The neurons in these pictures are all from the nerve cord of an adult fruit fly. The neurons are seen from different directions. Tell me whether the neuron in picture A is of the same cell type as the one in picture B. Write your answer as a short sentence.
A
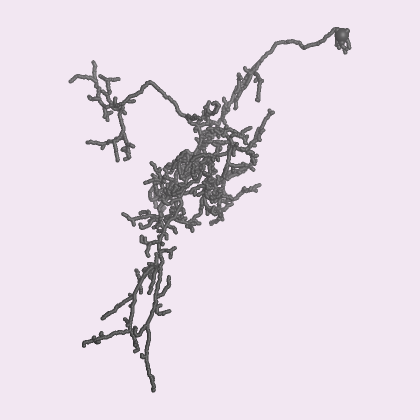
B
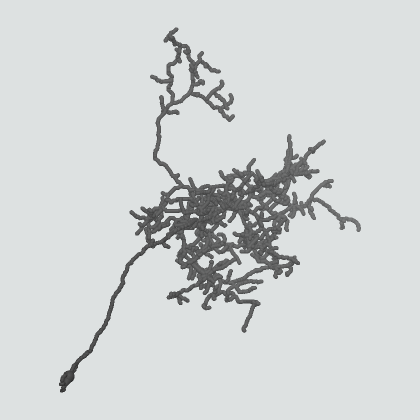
They are of the same cell type.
